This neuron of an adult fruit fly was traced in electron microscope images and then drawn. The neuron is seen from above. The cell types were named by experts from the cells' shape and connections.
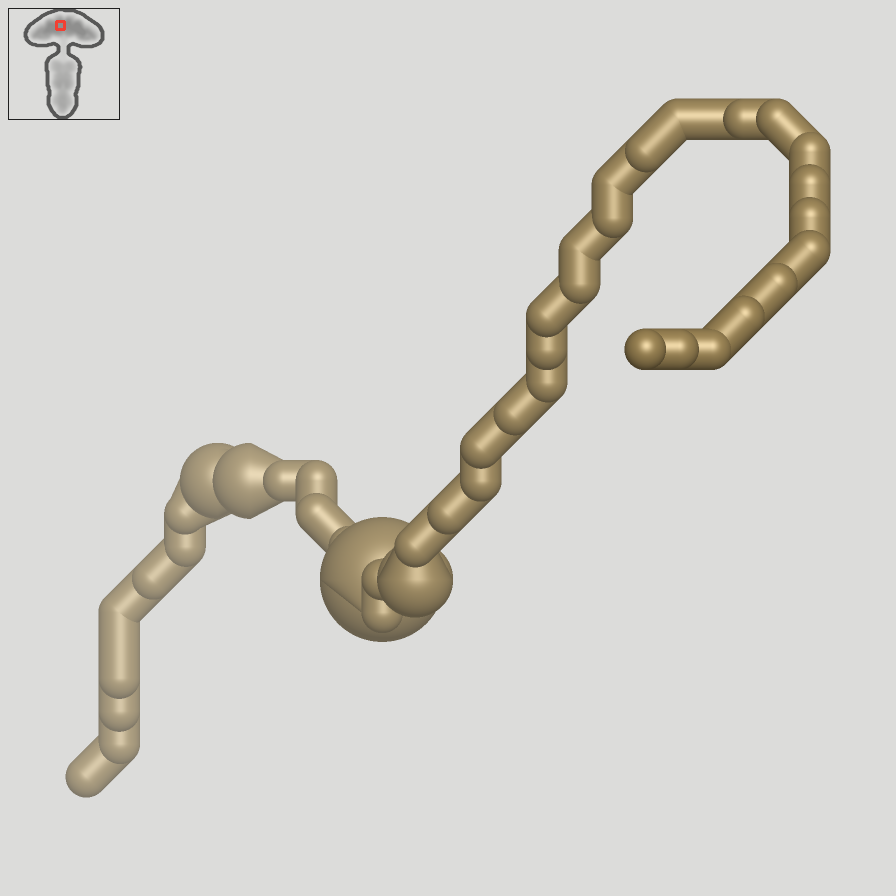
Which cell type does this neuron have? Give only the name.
LB3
